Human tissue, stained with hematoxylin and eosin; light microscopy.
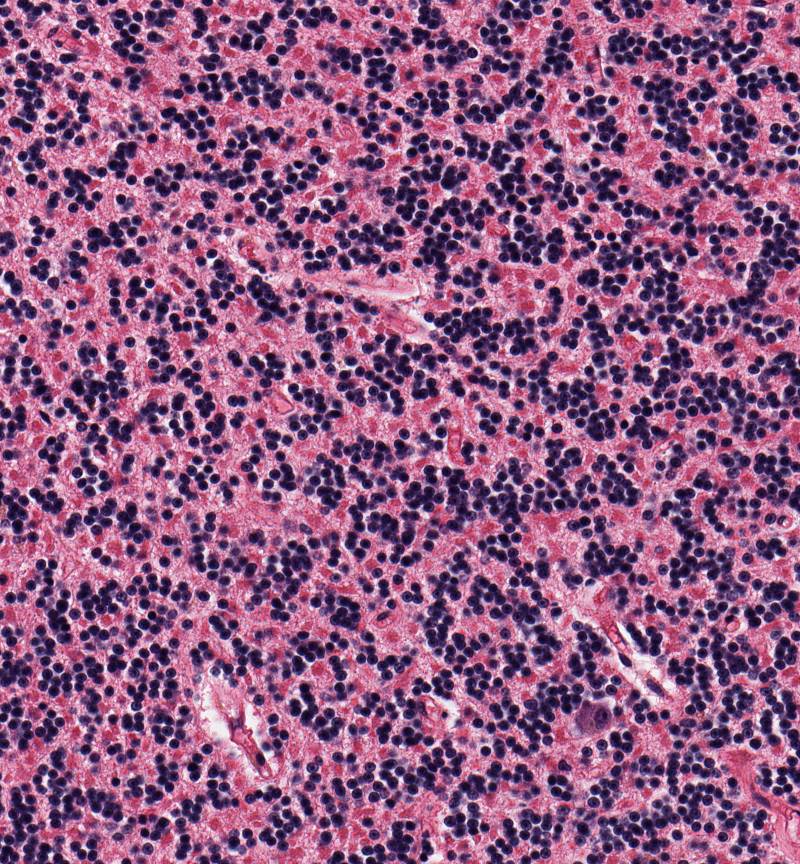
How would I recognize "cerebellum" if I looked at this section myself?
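Let me see: this is cerebellum, and what goes with it are the nuclei, since nearly every cell has a small, round, uniformly dark nucleus with hardly any cytoplasm visible.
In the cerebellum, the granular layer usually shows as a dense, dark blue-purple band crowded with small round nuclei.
Between the clusters of nuclei I notice many small irregular islands of pink fibrillary material with no nuclei in them. A few thin-walled capillaries cross obliquely, among them ones in the upper centre, lower left and lower right. Epithelium, glands and fat cells are absent throughout.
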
